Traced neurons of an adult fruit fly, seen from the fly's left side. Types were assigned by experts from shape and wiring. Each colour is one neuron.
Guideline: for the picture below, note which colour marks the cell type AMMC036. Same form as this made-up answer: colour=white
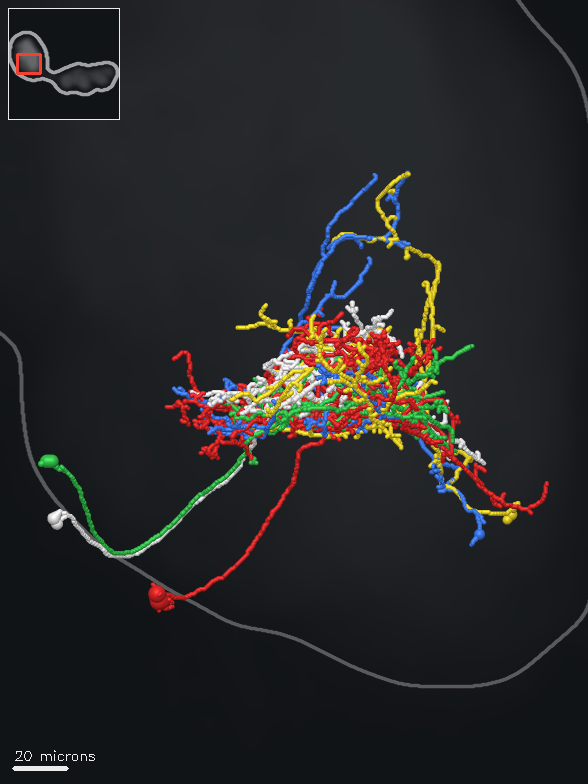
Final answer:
colour=blue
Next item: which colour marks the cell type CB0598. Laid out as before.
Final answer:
colour=red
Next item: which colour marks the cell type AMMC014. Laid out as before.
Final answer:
colour=yellow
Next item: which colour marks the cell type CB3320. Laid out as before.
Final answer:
colour=white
